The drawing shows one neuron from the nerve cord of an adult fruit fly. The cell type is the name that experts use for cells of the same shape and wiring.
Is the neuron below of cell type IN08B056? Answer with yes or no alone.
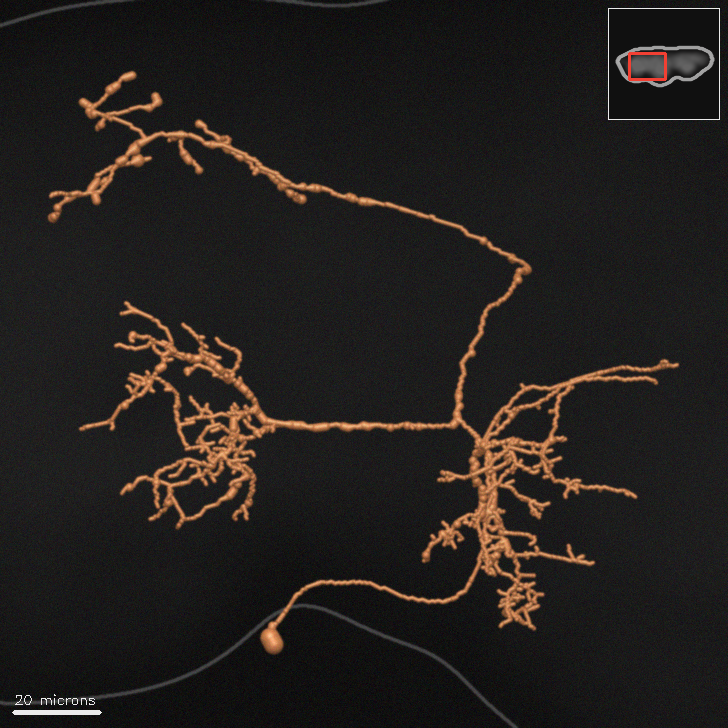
yes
